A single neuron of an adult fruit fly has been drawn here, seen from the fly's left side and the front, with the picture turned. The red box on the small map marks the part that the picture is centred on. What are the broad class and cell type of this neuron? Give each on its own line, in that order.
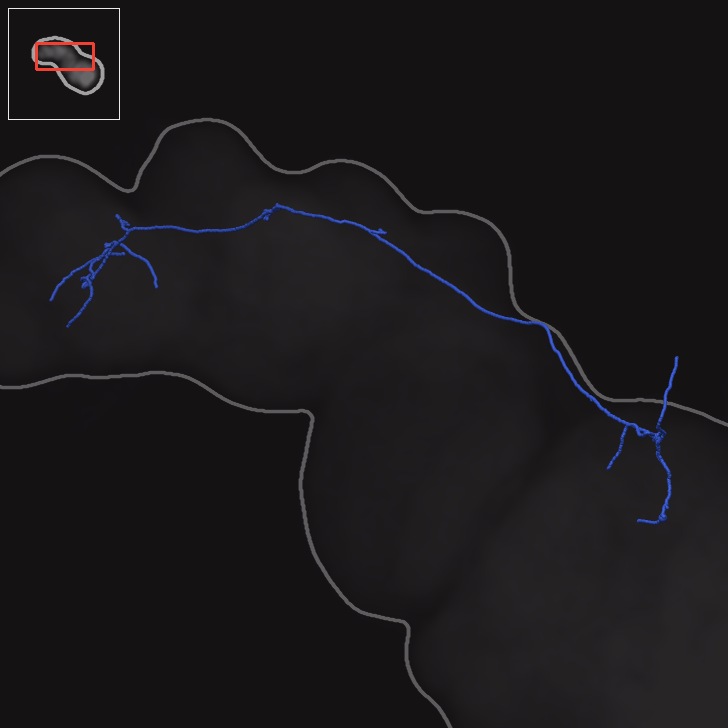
sensory neuron descending to the nerve cord
LN-DN2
